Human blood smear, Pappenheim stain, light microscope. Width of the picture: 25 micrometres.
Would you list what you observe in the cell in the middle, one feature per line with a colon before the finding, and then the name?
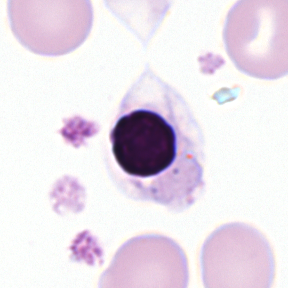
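Position: nucleus off-centre, toward the left side of the cell
Size: nucleus about 6 micrometres across
Outline: nucleus round
Chromatin: dense, very dark purple, little visible texture
Cytoplasm: pale lavender-grey rather than deep blue
Granules: cytoplasm not filled with coarse granules
Name: normoblast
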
